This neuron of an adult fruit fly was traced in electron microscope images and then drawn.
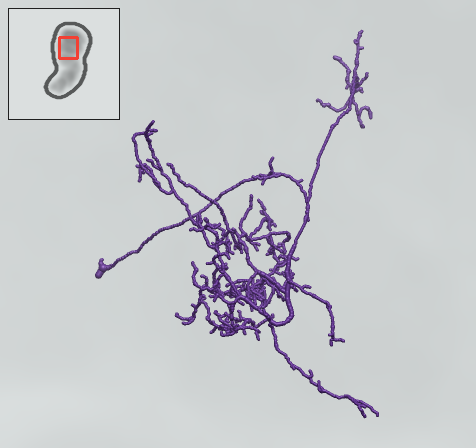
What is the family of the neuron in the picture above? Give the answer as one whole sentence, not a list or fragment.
This neuron is grouped under the hemilineage VLPp2 family.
